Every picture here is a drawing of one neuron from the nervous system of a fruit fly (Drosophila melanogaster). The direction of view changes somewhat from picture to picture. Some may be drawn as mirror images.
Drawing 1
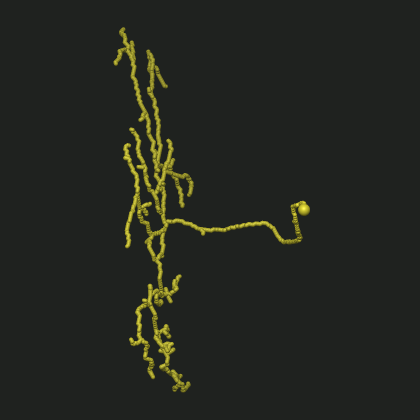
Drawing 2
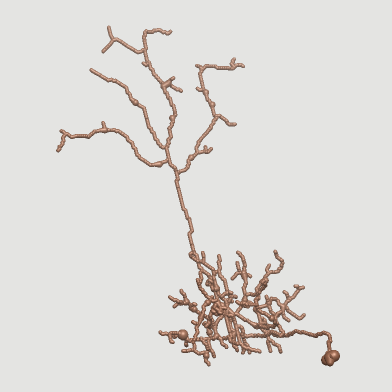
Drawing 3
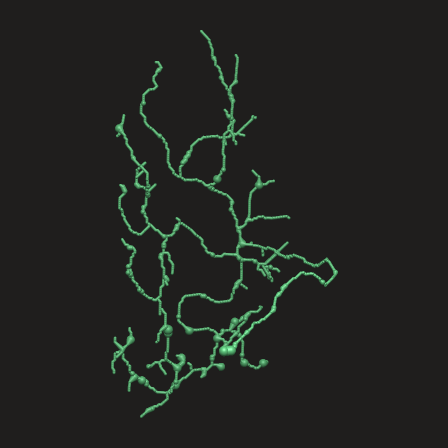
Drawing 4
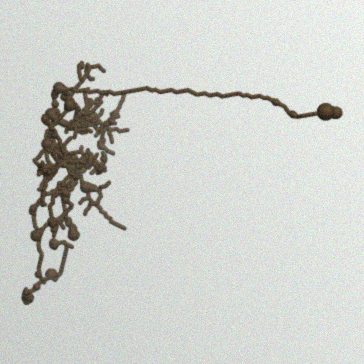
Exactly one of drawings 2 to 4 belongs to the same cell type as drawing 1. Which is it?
3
